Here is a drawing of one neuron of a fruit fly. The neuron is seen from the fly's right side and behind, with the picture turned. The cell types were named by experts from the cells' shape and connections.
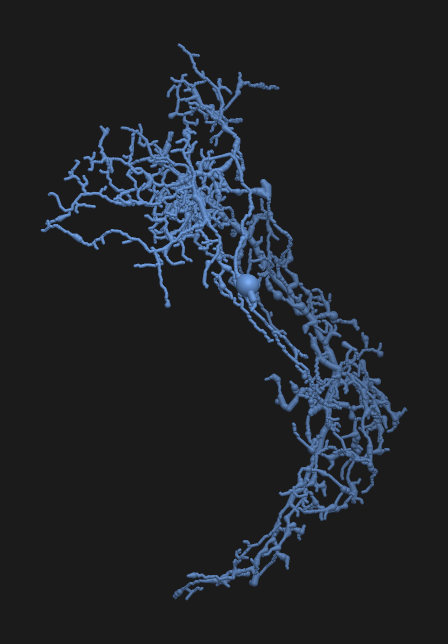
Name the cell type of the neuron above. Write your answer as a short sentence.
The cell type is SLP360_a.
